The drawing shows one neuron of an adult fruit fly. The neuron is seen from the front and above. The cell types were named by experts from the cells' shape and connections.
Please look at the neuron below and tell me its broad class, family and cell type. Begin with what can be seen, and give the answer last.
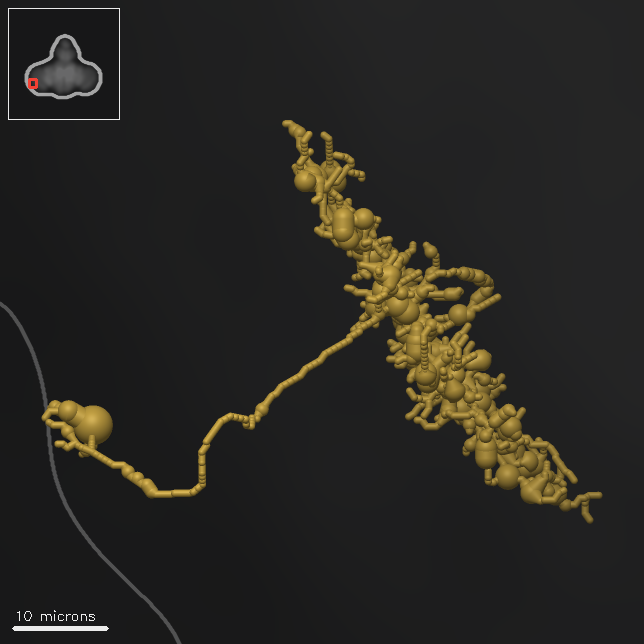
From left to right in the picture it spans about 60 microns. The picture shows dozens of branch ends. This is an optic-lobe intrinsic neuron. The family is Dm. It is of cell type Dm12.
